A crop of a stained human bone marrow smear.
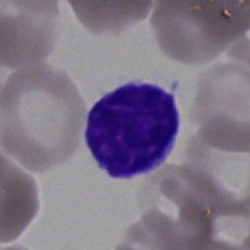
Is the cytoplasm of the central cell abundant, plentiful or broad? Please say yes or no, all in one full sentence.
No, the cell does not have plenty of cytoplasm; its nucleus fills most of it.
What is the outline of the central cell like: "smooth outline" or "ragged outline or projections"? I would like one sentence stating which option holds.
The edge of this cell is rough.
